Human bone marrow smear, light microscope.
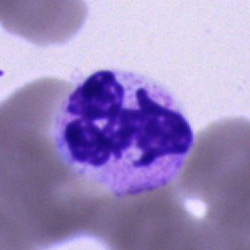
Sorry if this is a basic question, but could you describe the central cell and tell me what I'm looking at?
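Starting with the nucleus: it is divided into several irregular lobes that stay joined to one another. Next, the chromatin is dark purple and coarsely clumped. Turning to the cytoplasm, it is pale pinkish-lilac and holds fine, small pinkish-purple granules. The cell is a segmented neutrophil.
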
